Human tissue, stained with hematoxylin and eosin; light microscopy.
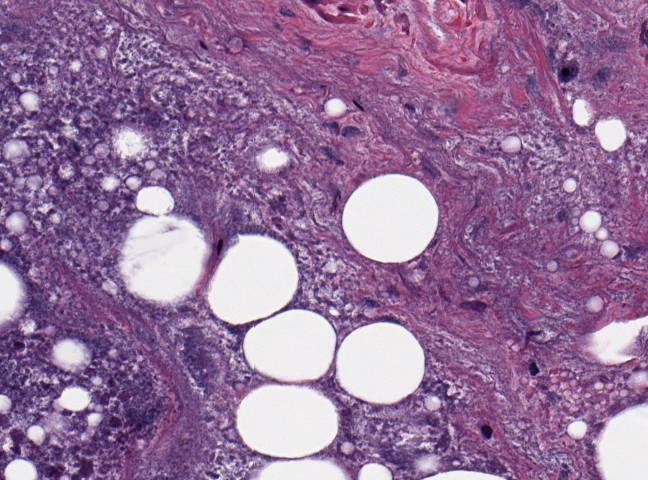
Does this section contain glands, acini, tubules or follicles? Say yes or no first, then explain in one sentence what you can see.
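No. No epithelium or glands are seen in the field.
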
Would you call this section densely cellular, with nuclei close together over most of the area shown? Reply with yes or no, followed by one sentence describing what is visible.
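No. Nuclei are sparse, small and darkly stained.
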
